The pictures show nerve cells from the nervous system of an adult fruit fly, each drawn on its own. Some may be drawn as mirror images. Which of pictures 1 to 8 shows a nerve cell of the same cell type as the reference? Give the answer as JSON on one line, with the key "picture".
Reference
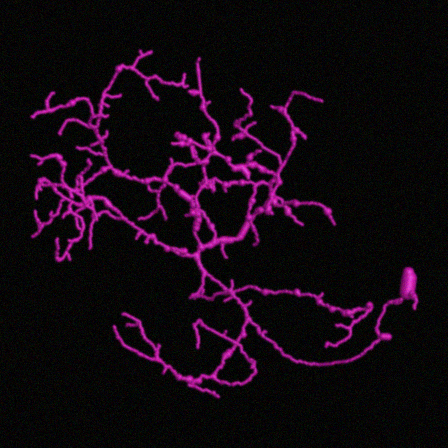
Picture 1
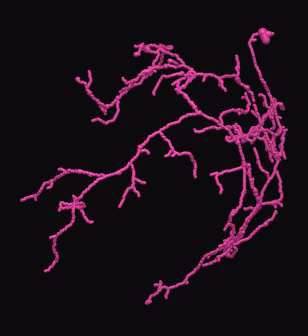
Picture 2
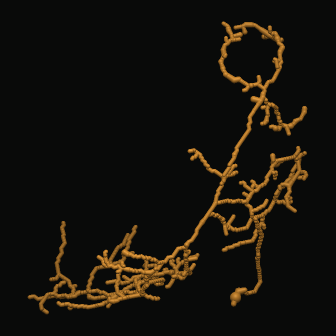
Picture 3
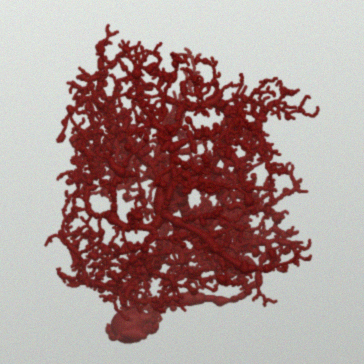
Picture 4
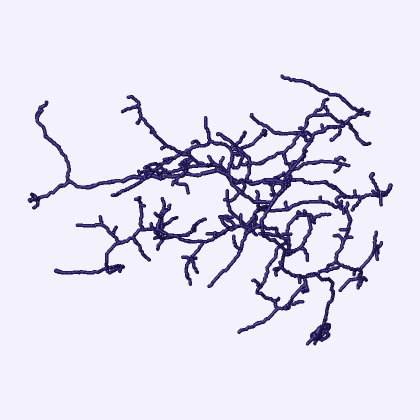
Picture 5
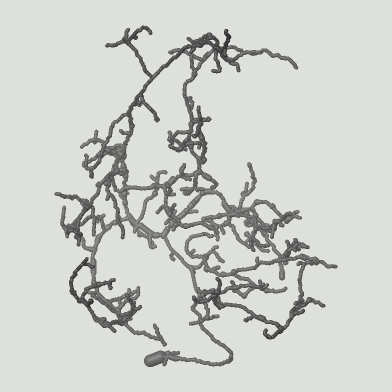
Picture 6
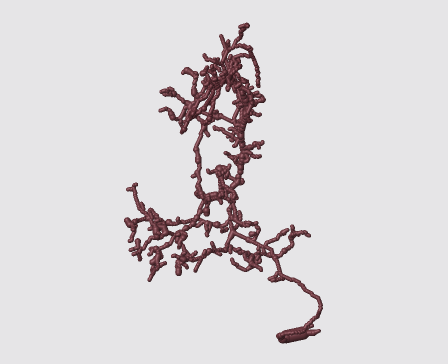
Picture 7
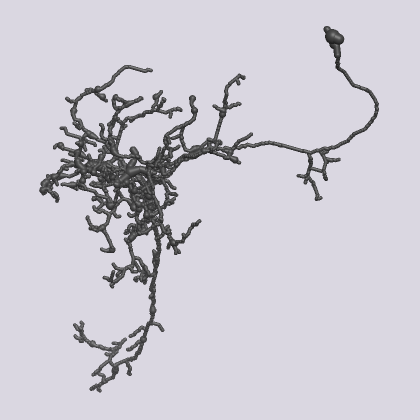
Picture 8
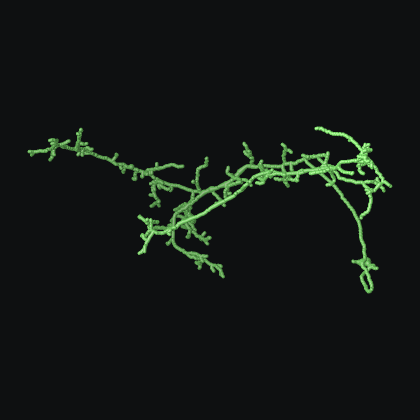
{"picture": 5}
